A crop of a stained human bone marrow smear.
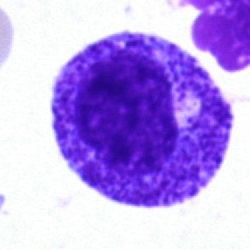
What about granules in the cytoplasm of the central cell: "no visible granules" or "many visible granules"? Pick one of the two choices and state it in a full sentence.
Many granules can be seen in the cytoplasm of the cell.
